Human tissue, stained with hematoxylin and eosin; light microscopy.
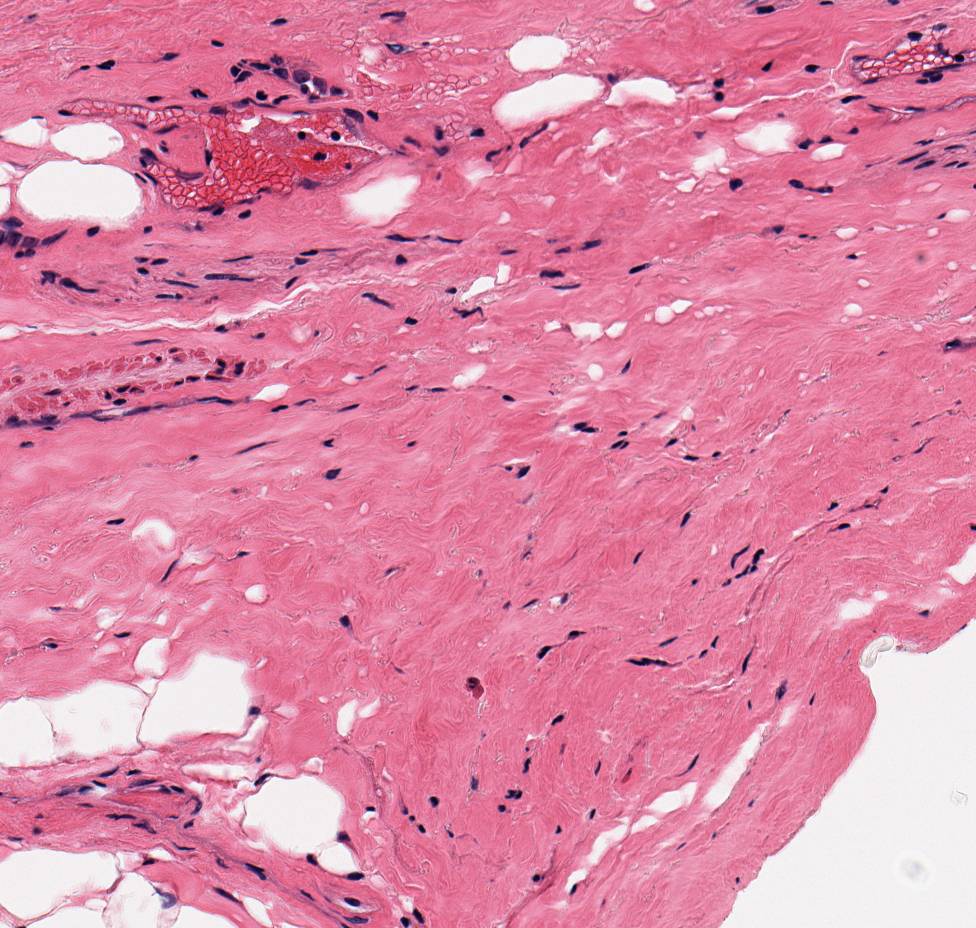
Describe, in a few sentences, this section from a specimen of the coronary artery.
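Mostly it's dense, strongly eosinophilic collagenous connective tissue in wavy bundles, with sparse fibroblasts with small, dark, elongated spindle nuclei lying scattered between them. Upper left, small thin-walled vessels full of red blood cells; lower left, groups of adipocytes as empty white rounded spaces.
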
